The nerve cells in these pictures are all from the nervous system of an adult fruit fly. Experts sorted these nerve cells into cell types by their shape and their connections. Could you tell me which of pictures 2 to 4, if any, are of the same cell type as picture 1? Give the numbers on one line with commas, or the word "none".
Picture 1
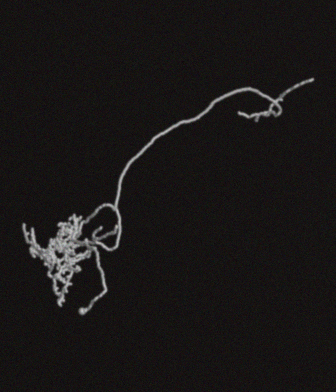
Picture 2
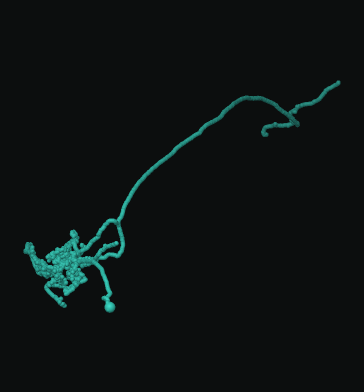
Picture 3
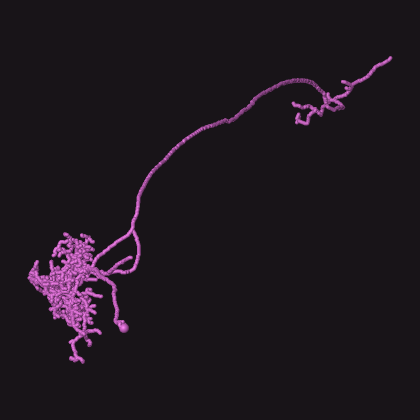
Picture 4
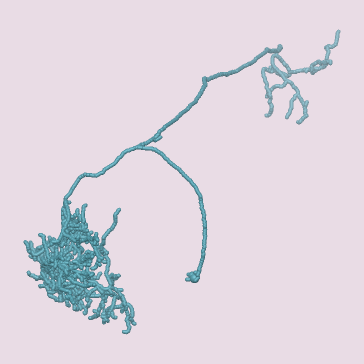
2, 3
